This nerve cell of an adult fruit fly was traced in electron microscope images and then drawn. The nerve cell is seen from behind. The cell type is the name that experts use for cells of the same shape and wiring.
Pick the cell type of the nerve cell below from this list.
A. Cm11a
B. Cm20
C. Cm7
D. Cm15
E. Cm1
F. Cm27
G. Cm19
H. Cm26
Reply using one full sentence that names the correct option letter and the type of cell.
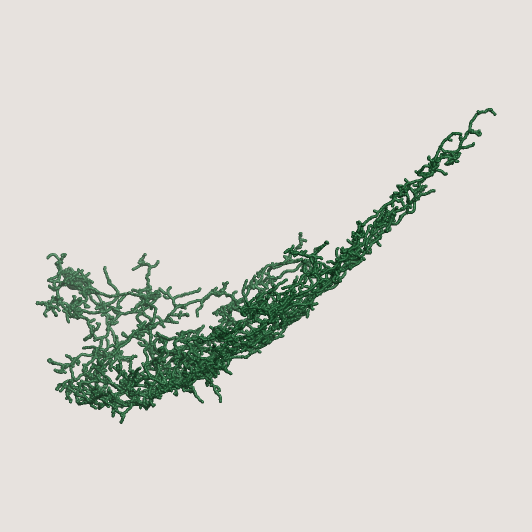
For the nerve cell, the cell type is Cm26, which is option H.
